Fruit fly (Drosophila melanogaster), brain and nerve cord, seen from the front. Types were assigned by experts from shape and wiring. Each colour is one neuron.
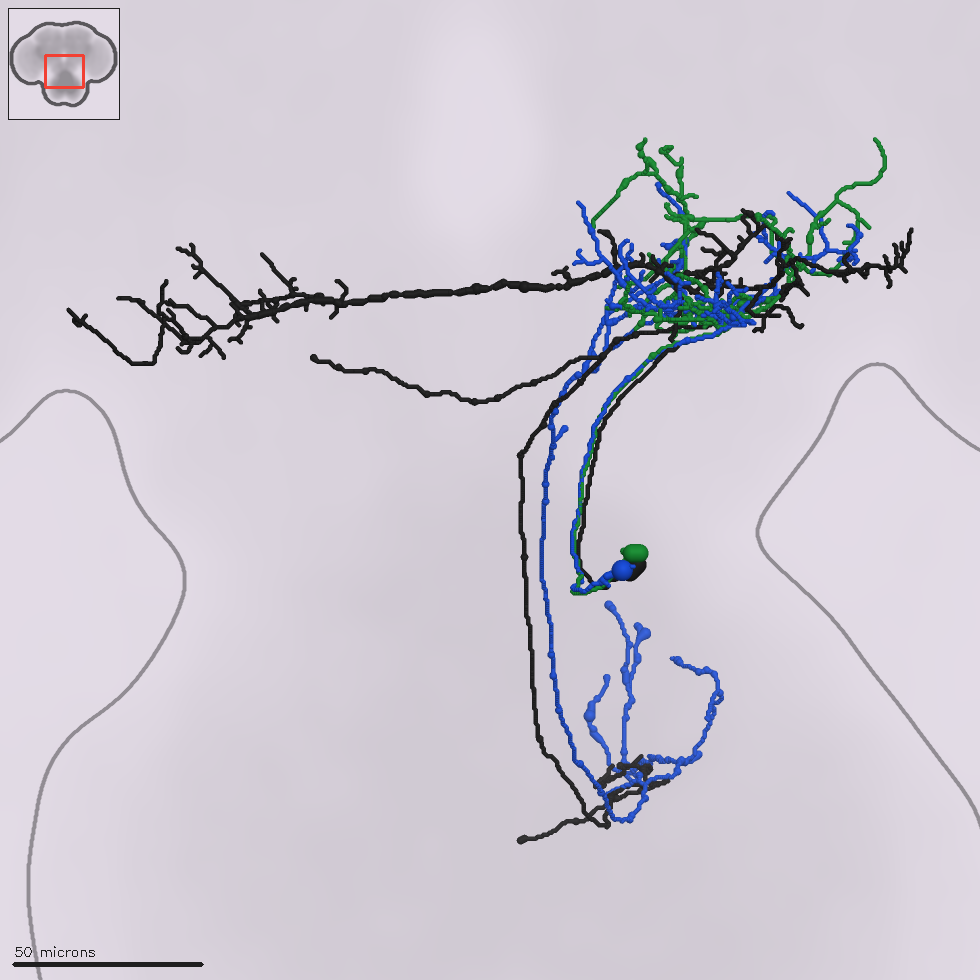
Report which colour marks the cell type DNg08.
blue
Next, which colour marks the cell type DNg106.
black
